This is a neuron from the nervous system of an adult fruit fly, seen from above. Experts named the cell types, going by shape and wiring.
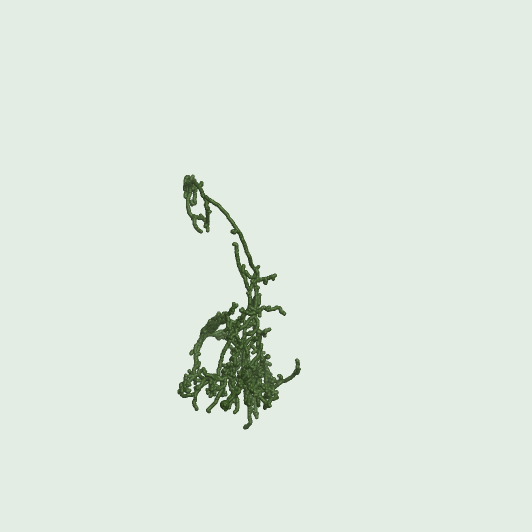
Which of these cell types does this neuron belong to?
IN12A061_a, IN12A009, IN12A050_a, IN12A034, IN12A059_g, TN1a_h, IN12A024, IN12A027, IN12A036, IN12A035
IN12A009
